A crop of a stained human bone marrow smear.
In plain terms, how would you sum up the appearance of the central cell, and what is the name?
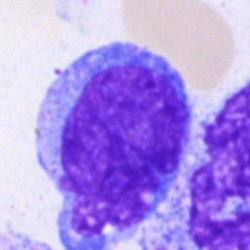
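Roughly round in outline, this cell has a rounded bulge at its lower left. Its cytoplasm is stained blue and forms its widest band on the left side of the nucleus. Just beyond the upper right of the cell lies a pale red cell. The cell is a blast.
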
